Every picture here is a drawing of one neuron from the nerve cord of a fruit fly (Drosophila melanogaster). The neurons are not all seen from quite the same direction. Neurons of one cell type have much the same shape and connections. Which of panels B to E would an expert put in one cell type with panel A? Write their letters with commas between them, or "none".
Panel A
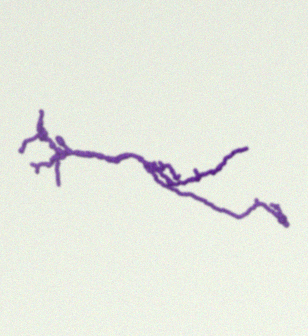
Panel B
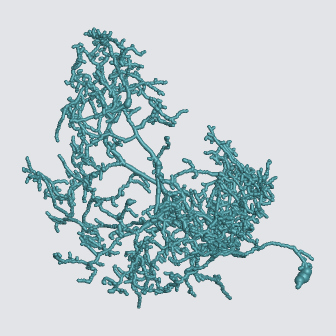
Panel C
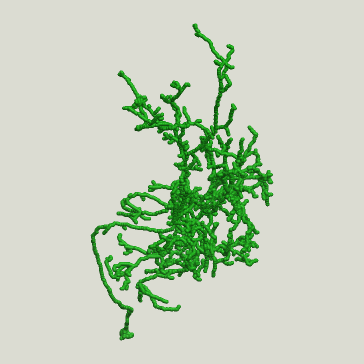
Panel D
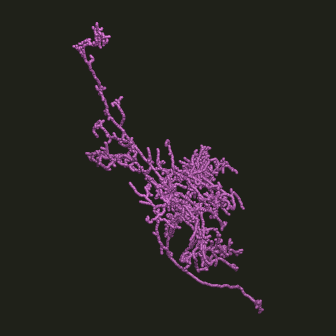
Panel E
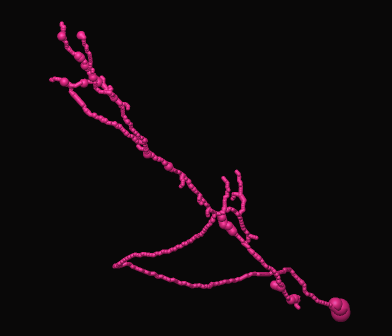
E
